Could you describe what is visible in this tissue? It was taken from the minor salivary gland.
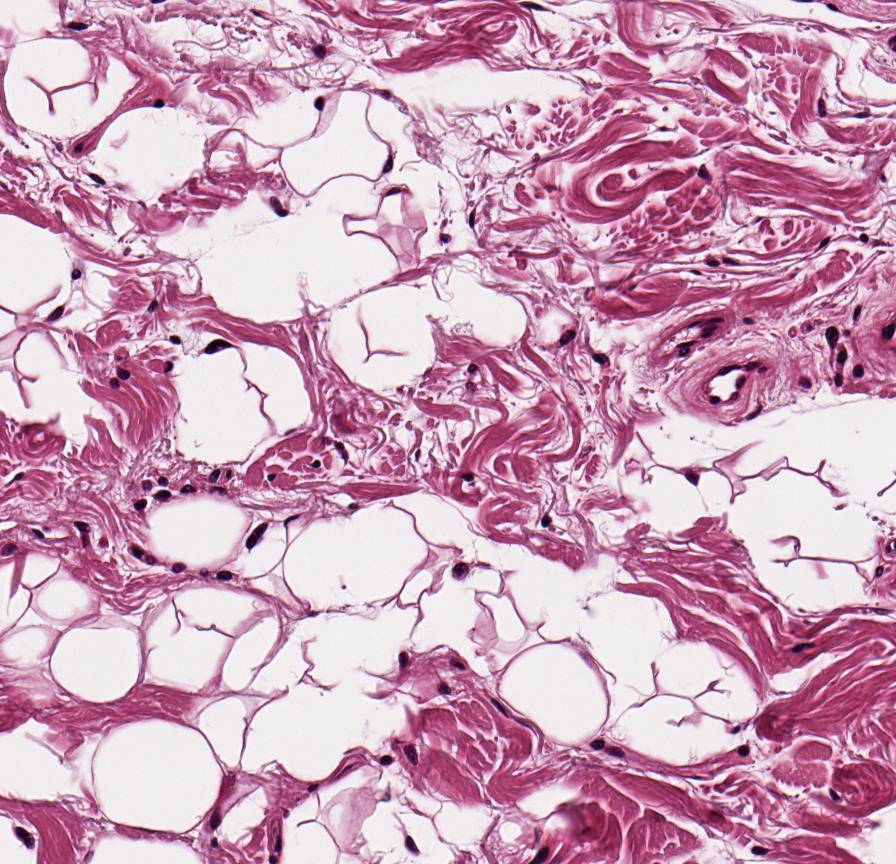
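Adipocytes, large rounded empty clear spaces bounded by thin membranes, occupy mainly the left and lower field. Wavy eosinophilic fibre bundles lie between them in varied directions, densest at upper and lower right. Between bundles in the upper middle lies loose pale stroma with fine wispy fibres.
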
